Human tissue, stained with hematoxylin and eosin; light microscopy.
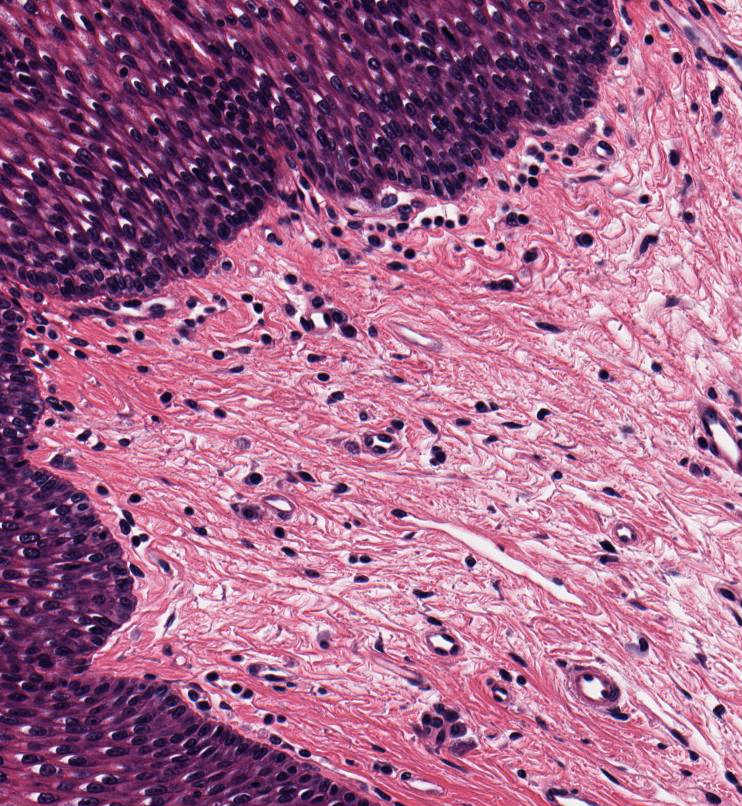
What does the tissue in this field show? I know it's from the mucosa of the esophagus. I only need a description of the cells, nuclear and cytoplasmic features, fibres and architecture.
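Stratified epithelium, many layers of crowded cells with dark nuclei, borders the upper-left and lower-left parts of the field; stroma occupies the centre and right. The boundary between epithelium and stroma is irregular and undulating, with rounded epithelial bulges. Small dark round nuclei are more numerous in the stroma just beneath the upper epithelium than in the right part.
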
